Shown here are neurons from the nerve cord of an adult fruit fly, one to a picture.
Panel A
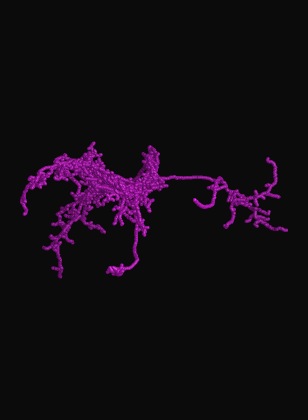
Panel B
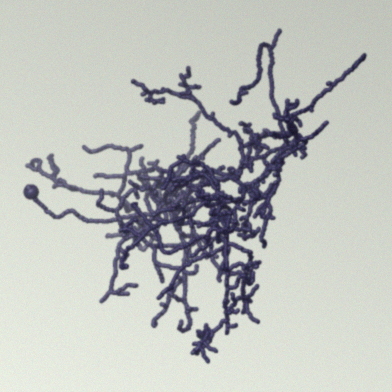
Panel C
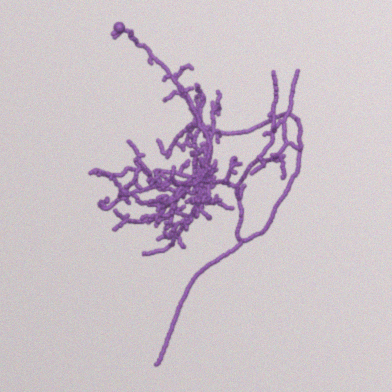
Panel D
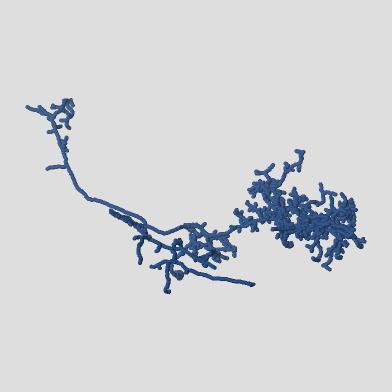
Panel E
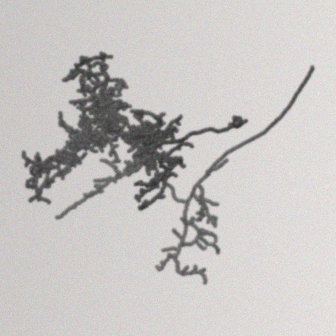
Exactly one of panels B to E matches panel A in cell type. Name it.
E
